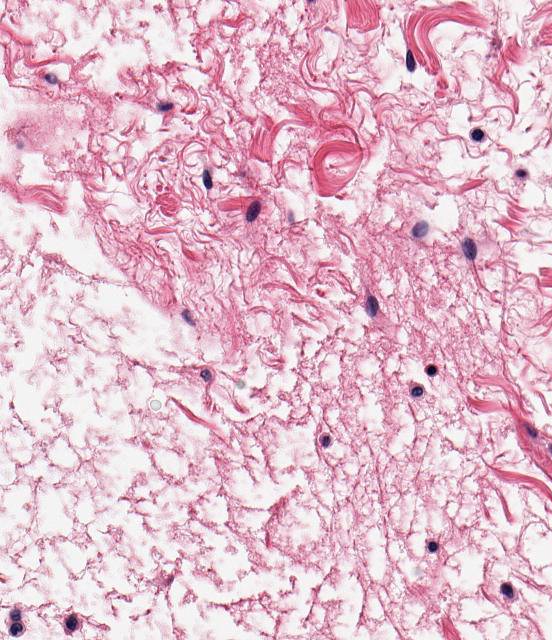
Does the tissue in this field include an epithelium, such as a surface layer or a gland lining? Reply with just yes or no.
No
